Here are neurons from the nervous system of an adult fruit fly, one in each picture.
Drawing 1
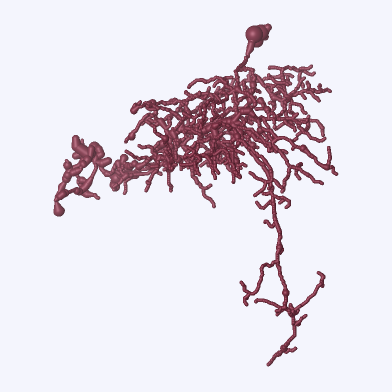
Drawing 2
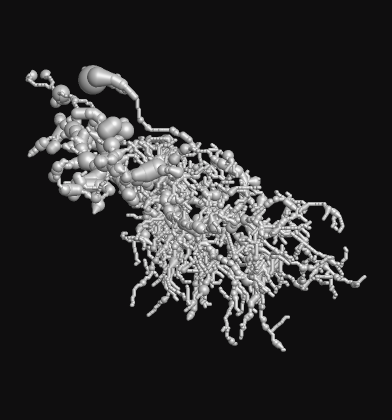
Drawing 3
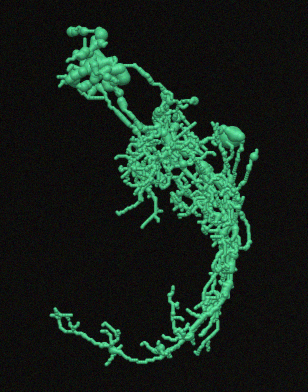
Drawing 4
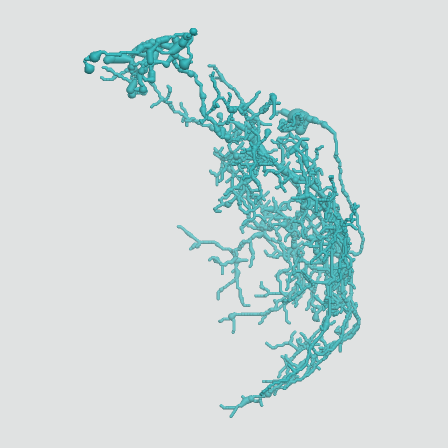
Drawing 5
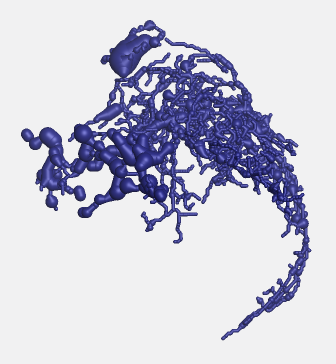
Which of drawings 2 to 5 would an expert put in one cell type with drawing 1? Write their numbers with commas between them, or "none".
2, 3, 4, 5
